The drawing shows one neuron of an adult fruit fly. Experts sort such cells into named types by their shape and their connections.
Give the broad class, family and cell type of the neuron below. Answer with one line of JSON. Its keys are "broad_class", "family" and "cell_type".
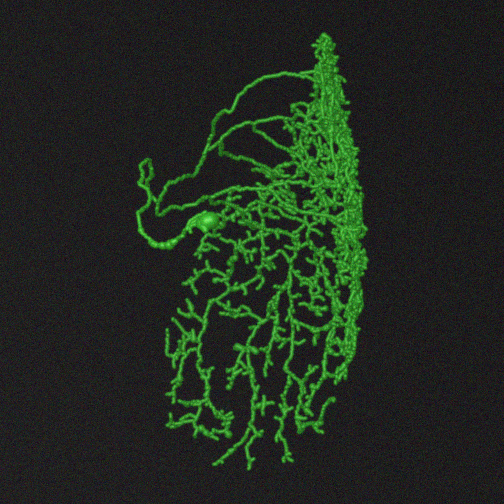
{"broad_class": "optic-lobe intrinsic neuron", "family": "Li", "cell_type": "Li11b"}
